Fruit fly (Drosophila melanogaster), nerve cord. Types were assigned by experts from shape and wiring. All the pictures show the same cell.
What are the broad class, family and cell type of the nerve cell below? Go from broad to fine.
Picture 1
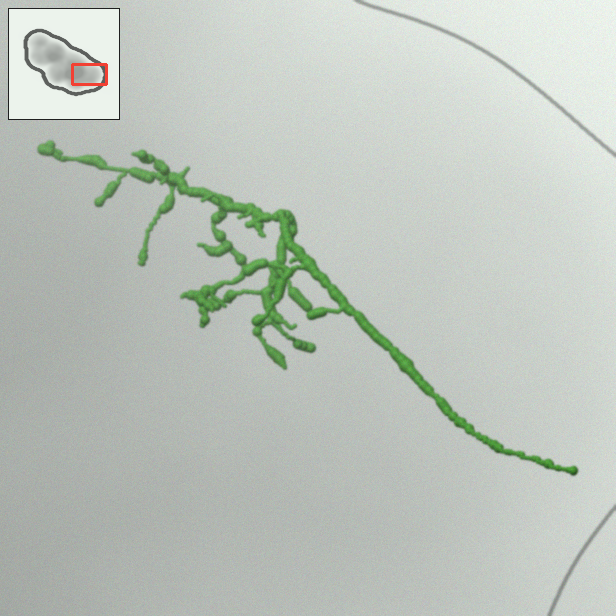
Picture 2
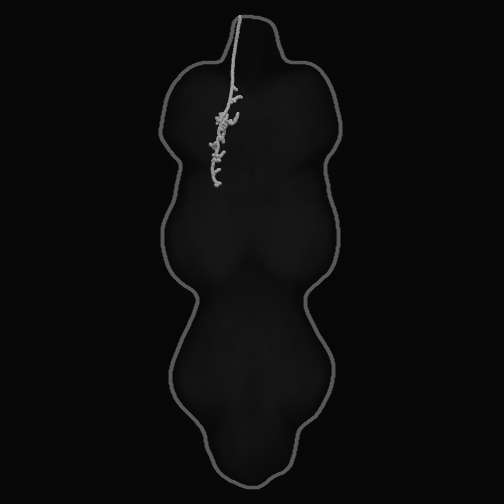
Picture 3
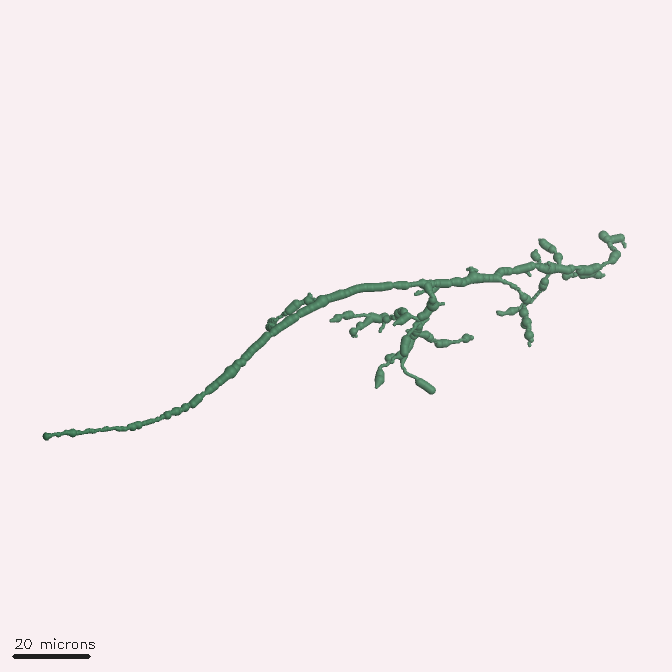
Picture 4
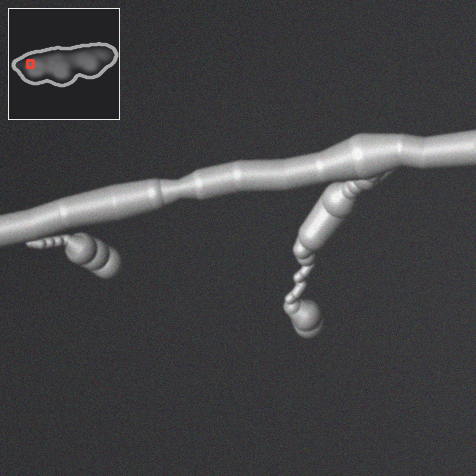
descending neuron; DNge; DNge065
